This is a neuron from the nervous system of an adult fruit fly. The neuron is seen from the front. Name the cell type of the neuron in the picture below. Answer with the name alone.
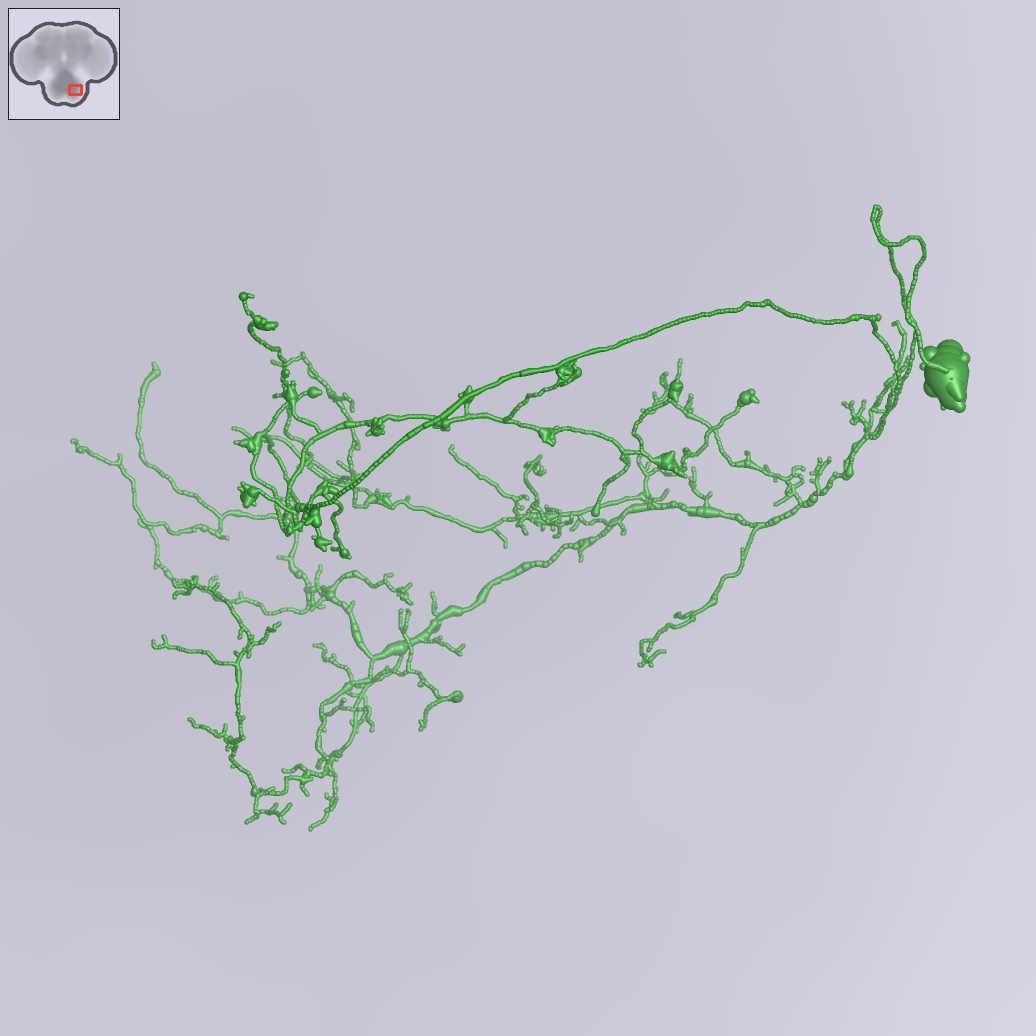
IN09A088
